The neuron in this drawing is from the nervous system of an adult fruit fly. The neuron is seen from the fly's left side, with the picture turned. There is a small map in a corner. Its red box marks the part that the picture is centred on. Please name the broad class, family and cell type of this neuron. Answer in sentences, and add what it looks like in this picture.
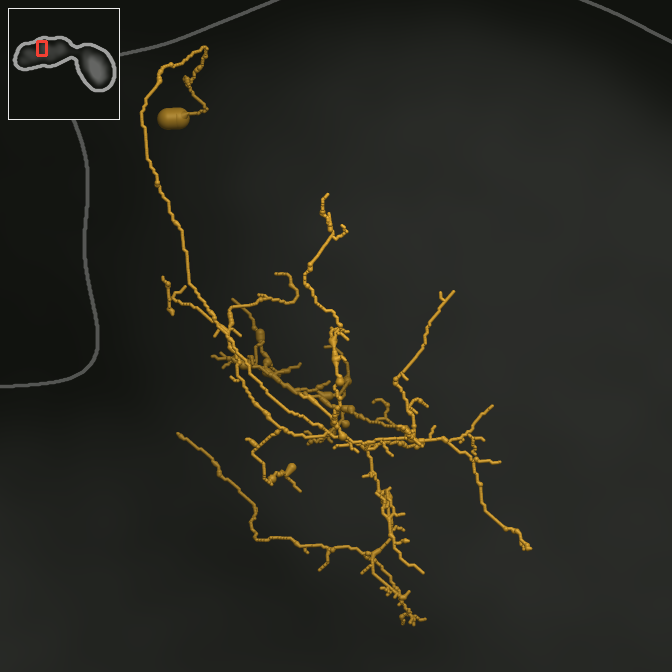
Its broad class is nerve-cord intrinsic neuron. The family is hemilineage 21A. It is of cell type IN21A077. Its cell body lies at the upper left of the picture. The picture shows dozens of branch ends.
